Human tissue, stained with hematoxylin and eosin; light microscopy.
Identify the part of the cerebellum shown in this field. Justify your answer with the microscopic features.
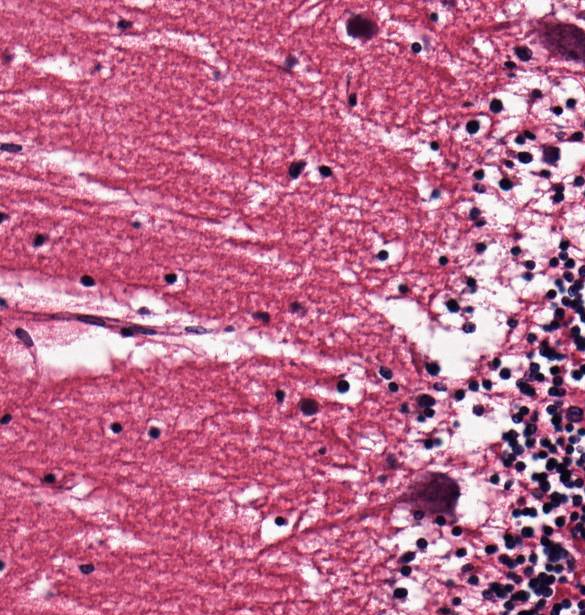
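The molecular layer is the pale pink, sparsely cellular zone of finely granular to fibrillary eosinophilic material in the left two-thirds of the field.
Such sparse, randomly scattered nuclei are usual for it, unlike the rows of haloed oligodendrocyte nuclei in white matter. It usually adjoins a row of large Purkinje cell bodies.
A large dark-bodied neuron sits at its lower right border with the crowded small dark nuclei, sending a tapering process toward the upper left.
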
